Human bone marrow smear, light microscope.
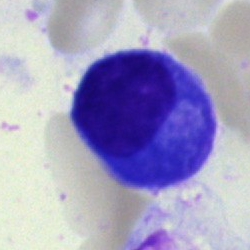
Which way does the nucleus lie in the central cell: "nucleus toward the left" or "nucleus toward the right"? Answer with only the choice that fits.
Nucleus toward the left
